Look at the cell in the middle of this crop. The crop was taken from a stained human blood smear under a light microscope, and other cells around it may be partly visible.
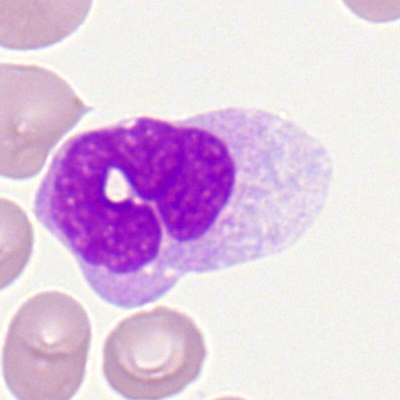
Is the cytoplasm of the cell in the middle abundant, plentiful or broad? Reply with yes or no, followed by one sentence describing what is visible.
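Yes. The cytoplasm is plentiful and fills the right side of the cell.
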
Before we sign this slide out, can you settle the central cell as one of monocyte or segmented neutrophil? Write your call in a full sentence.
Centred in the crop is a monocyte.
